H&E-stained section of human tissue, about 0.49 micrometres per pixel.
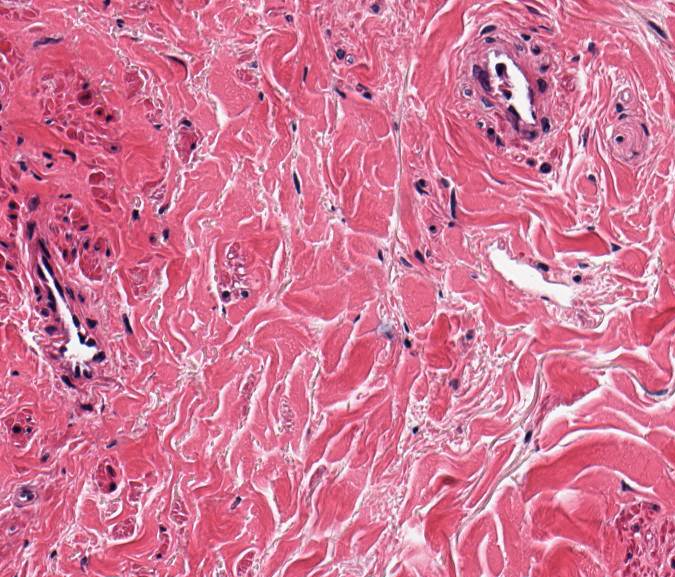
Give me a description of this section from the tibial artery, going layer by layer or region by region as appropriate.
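Thick pink collagen bundles cross the whole field in many different directions. Sparse small dark spindle-shaped nuclei lie between them. Small vessels with narrow slit-like empty lumina sit at the upper right and left edge; a few dark nuclei ring the upper right one.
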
